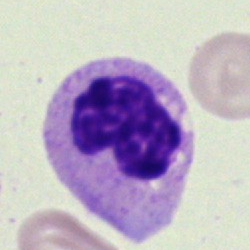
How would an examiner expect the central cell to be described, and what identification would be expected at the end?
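Chromatin: dense and dark purple, with a few paler streaks. Cytoplasm: abundant, pale lilac-grey, holding fine scattered purple granules. Along the right edge of the nucleus sit a few small clear spots. The cell is a segmented neutrophil.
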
